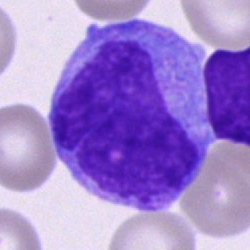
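Monocyte, centre of field, bone marrow smear. Nucleus fills most of the cell and shows a fold line running across it. Small pale pink spot in lower middle of nucleus. Cytoplasm widest on upper right side.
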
